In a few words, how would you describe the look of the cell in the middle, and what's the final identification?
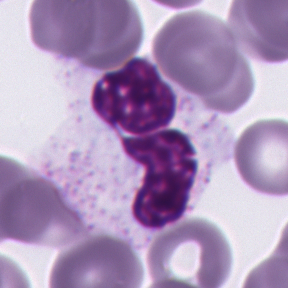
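Two lobes make up the nucleus, one sitting above the other, and I can't find any nucleoli in it. Fine pink-violet granules are scattered through the cytoplasm. The outline looks irregular and faint rather than round and sharp. This one is a segmented neutrophil.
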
